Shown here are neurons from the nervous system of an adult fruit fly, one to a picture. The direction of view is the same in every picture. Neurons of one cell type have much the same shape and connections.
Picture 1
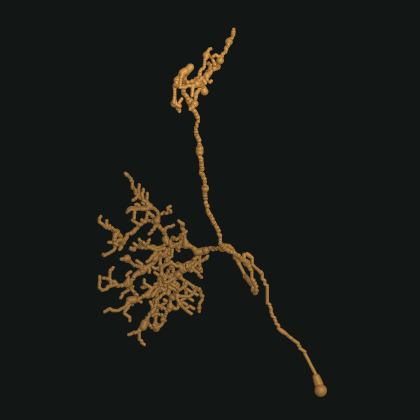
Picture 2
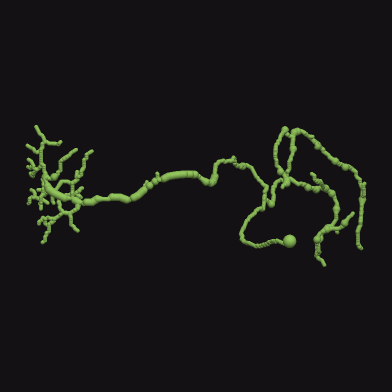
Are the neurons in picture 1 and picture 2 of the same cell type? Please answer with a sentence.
They are of different cell types.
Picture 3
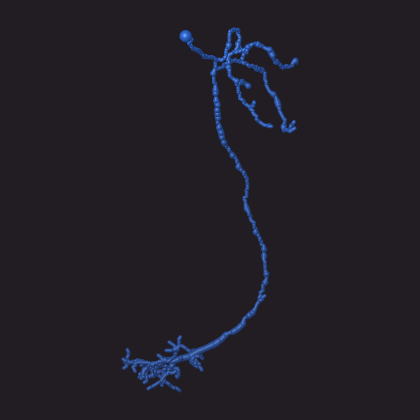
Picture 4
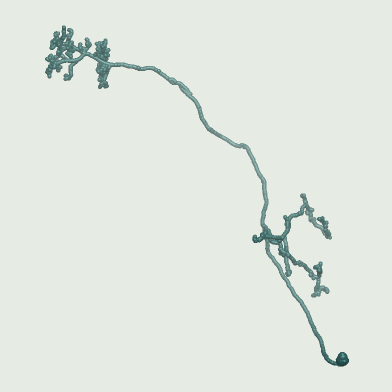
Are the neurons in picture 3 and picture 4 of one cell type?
They are of the same cell type.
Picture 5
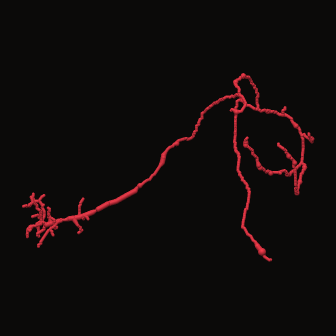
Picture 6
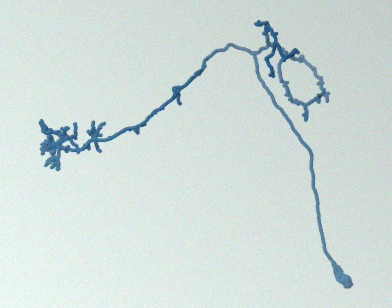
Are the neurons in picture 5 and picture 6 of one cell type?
They are of the same cell type.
